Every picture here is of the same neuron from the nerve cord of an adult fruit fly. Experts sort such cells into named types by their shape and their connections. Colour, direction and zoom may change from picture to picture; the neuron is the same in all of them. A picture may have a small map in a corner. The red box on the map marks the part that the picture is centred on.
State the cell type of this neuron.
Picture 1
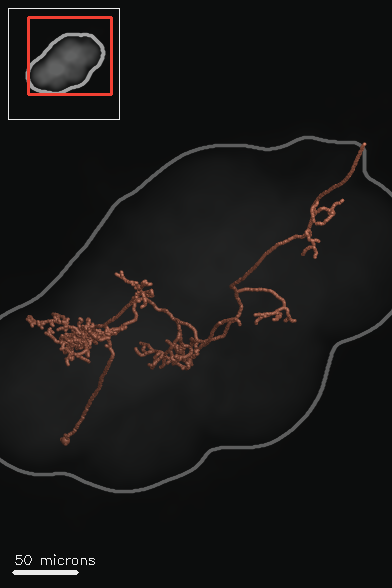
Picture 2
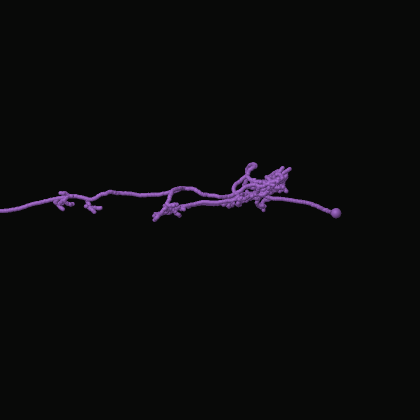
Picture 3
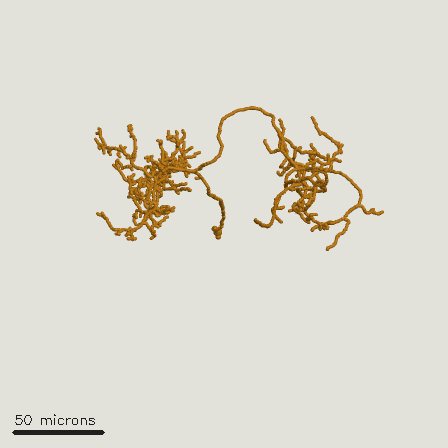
AN06B088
